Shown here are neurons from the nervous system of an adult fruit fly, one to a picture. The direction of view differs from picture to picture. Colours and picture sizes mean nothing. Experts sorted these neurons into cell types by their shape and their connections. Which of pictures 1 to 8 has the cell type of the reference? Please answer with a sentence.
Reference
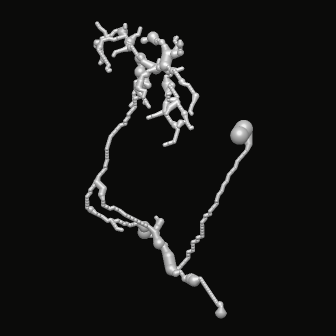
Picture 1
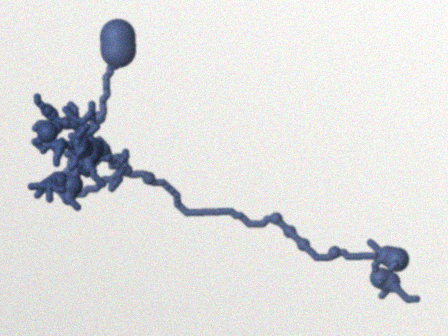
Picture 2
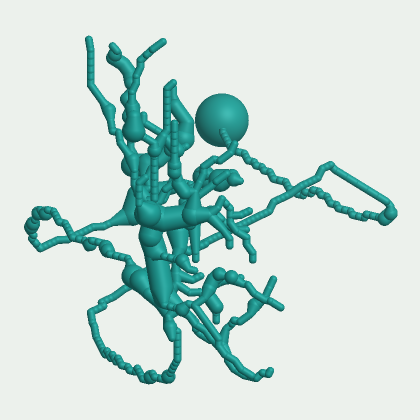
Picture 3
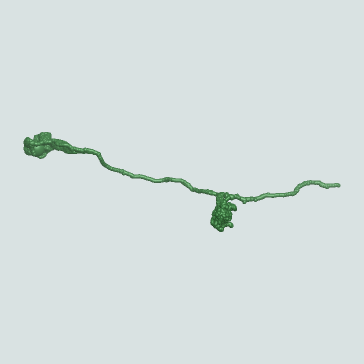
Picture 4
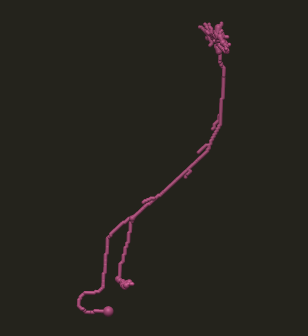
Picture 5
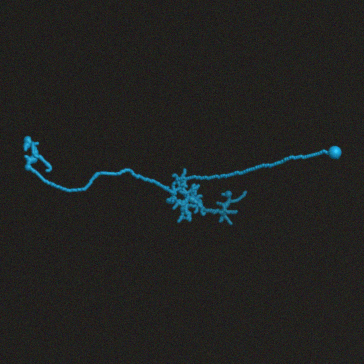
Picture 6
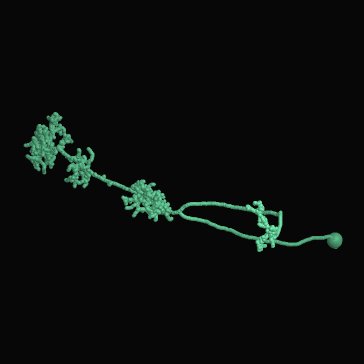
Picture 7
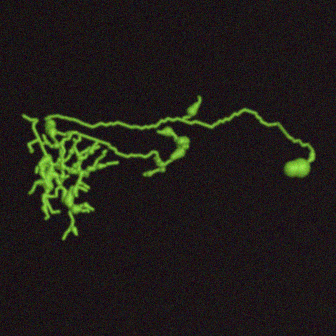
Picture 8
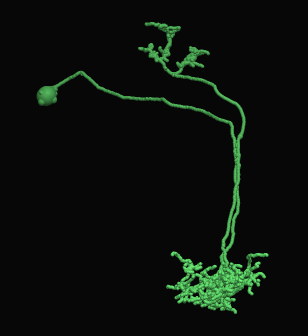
The neuron in picture 4 is of the same cell type.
